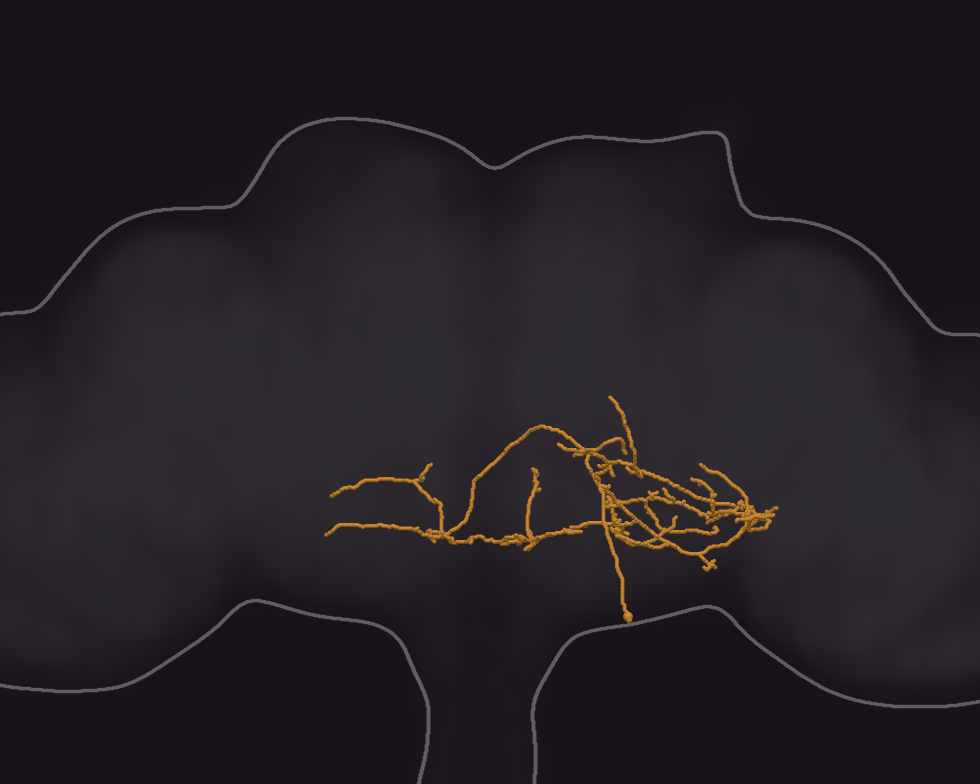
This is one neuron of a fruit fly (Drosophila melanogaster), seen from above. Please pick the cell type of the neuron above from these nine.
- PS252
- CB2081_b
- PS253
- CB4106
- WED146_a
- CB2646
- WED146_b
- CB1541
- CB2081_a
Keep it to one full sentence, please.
Included in the cell type CB1541 is this neuron.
